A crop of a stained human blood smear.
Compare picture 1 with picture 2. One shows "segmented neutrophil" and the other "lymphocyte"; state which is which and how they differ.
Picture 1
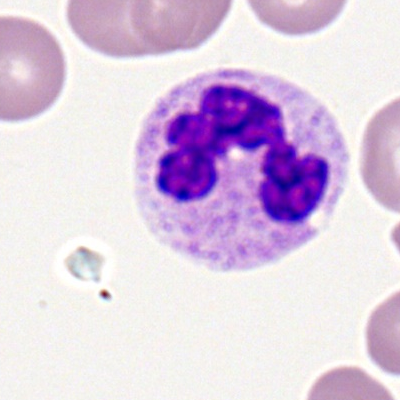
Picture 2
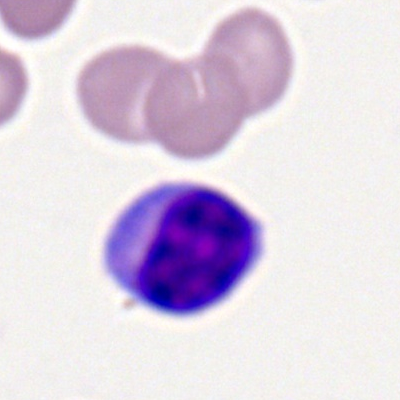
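Segmented neutrophil: picture 1. Lymphocyte: picture 2. Chromatin is dark purple and coarsely clumped in both. The segmented neutrophil's nucleus is divided into several lobes joined in an arch, with no nucleoli visible.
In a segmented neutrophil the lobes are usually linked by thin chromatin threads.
Its cytoplasm is abundant and pale pinkish-lilac, with fine lilac granules spread evenly through it.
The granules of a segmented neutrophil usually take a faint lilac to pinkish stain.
In the lymphocyte the cytoplasm forms a crescent on the left side of the nucleus and shows no visible granules. The segmented neutrophil's outline is round and smooth. A clump of red cells lies above the lymphocyte without touching it.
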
